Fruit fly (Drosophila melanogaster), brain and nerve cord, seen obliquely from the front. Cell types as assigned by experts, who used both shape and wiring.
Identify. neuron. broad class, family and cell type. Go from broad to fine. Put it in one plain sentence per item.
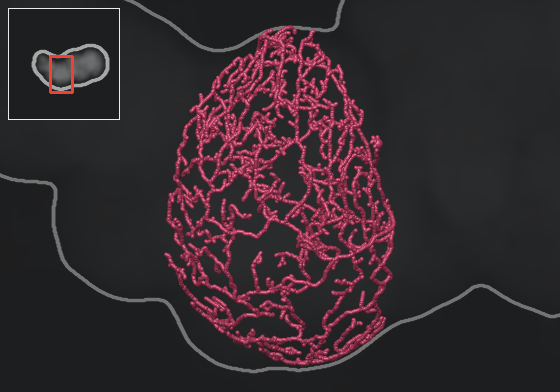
An optic-lobe intrinsic neuron of the Mi family, type Mi19.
